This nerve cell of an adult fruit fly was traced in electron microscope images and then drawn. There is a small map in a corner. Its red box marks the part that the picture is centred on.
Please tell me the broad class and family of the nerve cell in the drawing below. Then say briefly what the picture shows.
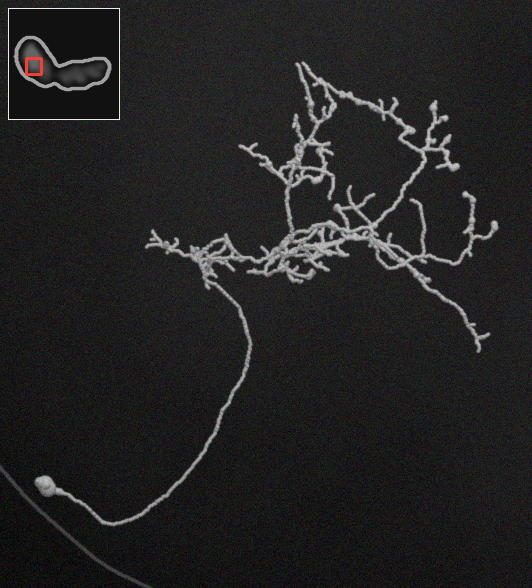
It is a central-brain intrinsic neuron. The family is hemilineage MX3. The cell body is at the lower left of the picture. Dozens of branch ends can be seen.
